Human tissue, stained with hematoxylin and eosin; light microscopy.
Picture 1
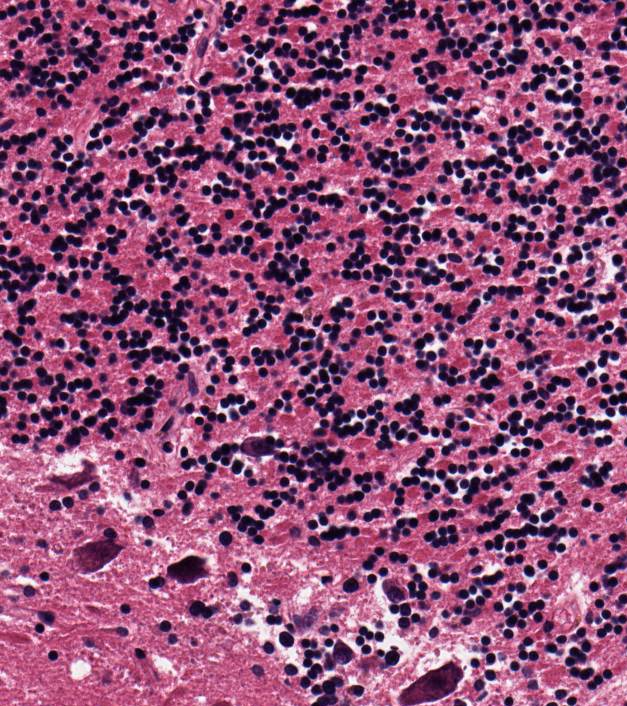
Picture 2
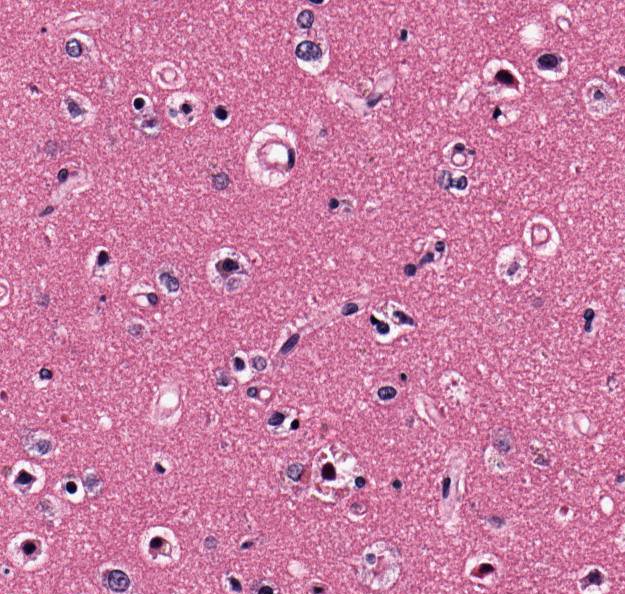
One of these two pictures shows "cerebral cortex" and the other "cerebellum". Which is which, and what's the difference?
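The cerebellum is picture 1 and the cerebral cortex picture 2. The cerebellum has a densely cellular zone over most of the field and a paler pink zone with few nuclei in the lower left corner, while the cerebral cortex has a finely granular pink background with cells lying singly and fairly evenly spread.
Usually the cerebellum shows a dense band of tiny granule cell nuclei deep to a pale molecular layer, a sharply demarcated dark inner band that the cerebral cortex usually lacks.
As for cells, the dense cerebellar zone is packed with small, round, uniformly dark nuclei with hardly any visible cytoplasm, and a few large cells with dark, angular bodies lie along the lower edge near the zone border. A few larger cortical cells have round pale nuclei with one dark nucleolus.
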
